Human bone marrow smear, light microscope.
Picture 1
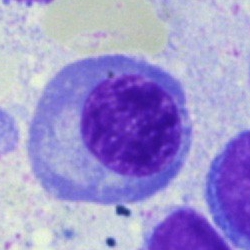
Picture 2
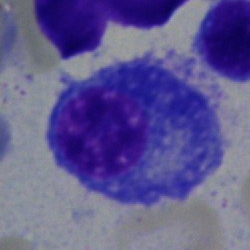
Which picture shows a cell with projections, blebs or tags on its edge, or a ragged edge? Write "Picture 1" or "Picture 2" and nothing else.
Picture 2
